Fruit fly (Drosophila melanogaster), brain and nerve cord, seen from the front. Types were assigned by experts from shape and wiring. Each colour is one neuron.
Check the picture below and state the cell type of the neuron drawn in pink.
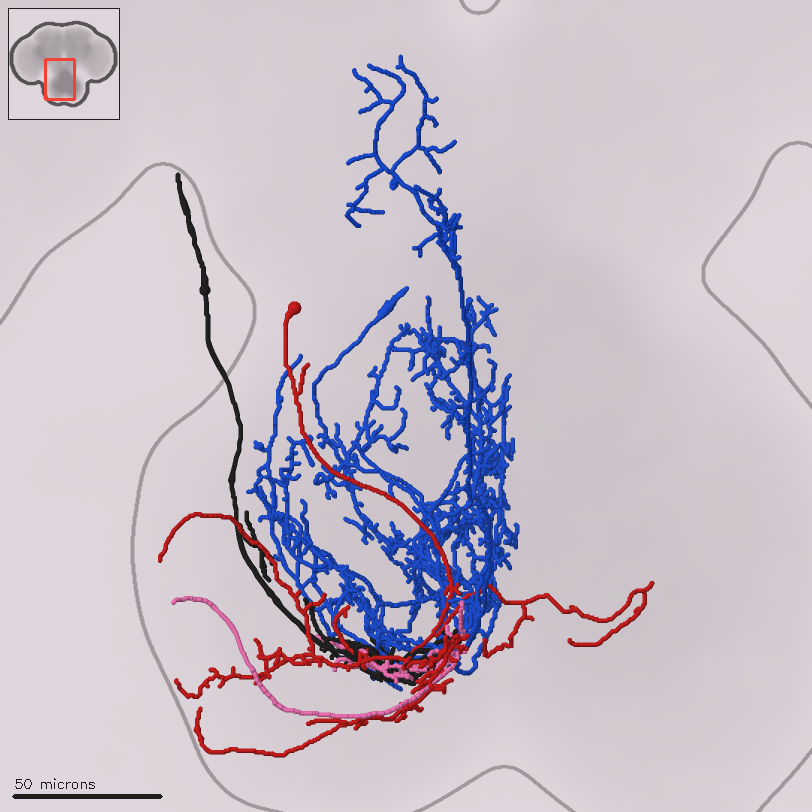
SNta33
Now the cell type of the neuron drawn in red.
IN23B072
